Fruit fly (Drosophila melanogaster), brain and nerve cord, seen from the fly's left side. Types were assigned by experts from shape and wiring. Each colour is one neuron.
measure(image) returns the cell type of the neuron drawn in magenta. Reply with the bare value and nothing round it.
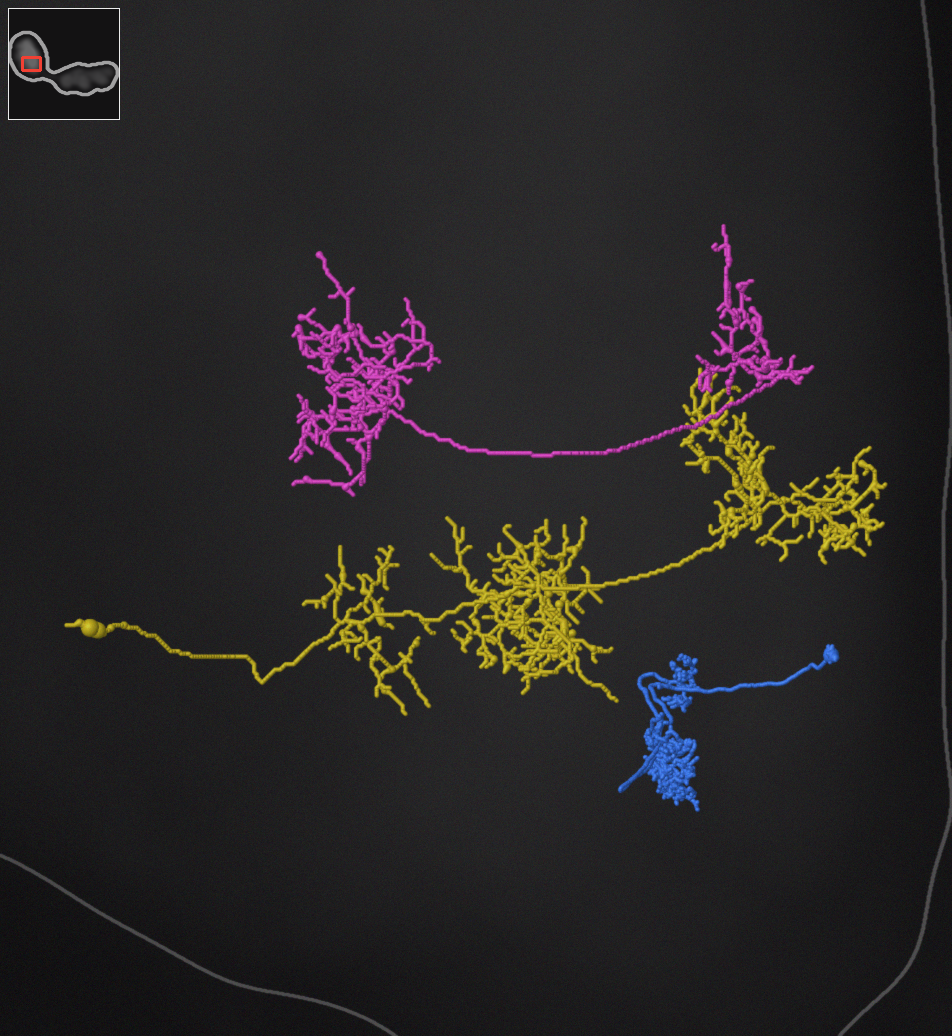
TmY19a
